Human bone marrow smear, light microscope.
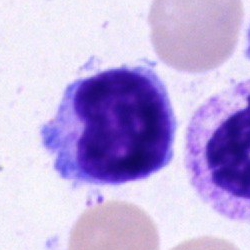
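Lymphocyte, central cell. Nucleus notched on its left side, kidney-like in shape, filling most of the cell. Chromatin dark purple and dense, with a few small lighter patches. Left cell edge ragged, with small irregular blebs.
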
